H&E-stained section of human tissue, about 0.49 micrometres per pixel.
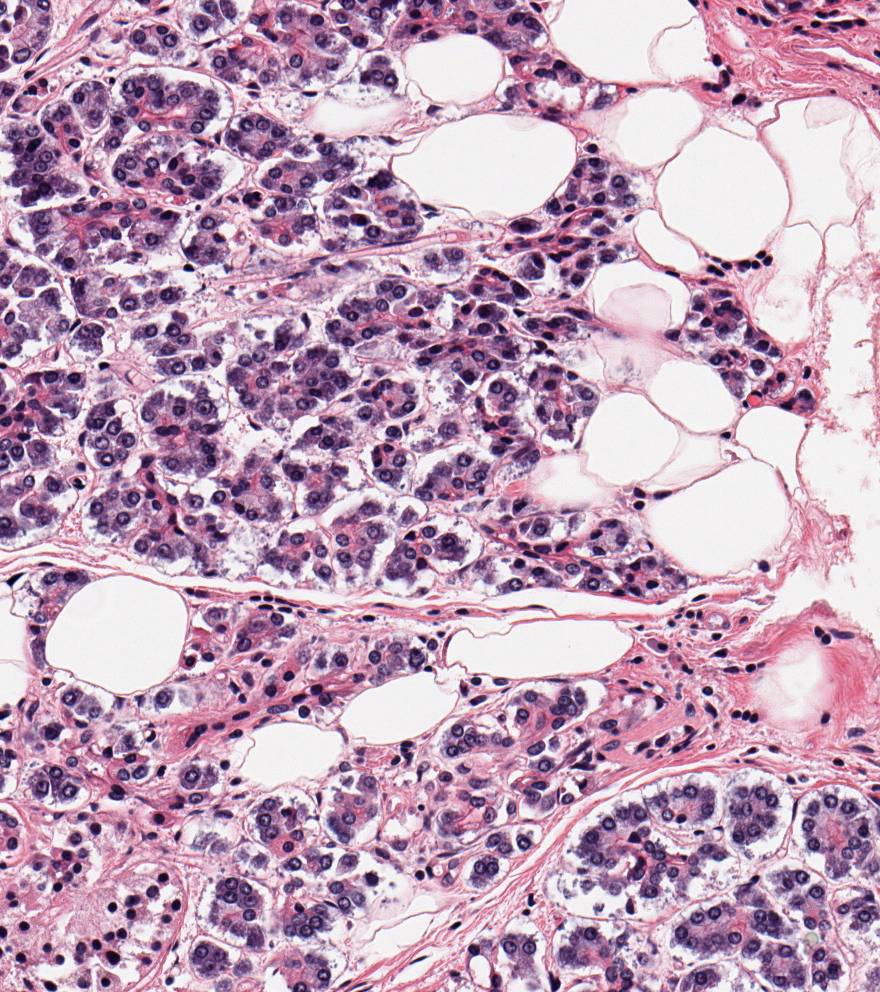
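Pancreas, divided by thin strands of pink fibrous tissue into lobules of closely packed small glandular units; one strand crosses horizontally just below the middle. The acinar cells have granular purple cytoplasm. Adipocytes sit as clear rounded spaces between lobules, mostly upper right. No dense lymphocyte clusters appear.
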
